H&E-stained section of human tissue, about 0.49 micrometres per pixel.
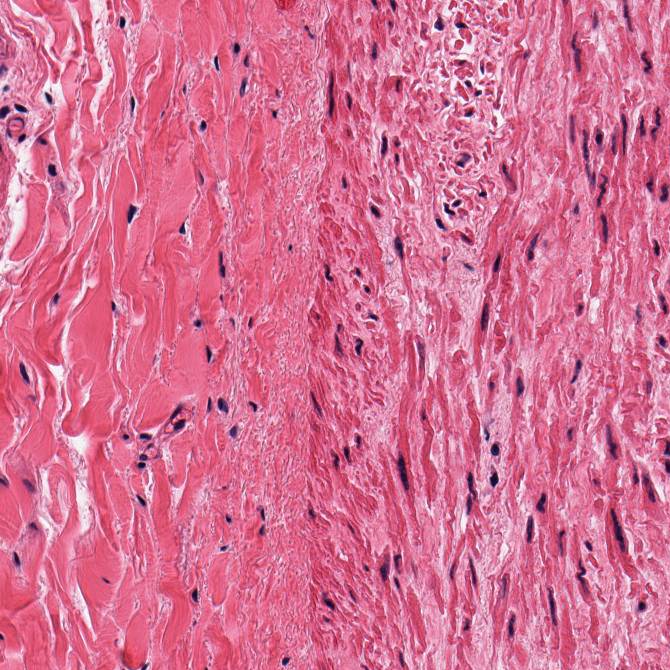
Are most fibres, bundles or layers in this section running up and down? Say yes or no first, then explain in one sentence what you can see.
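Yes. The fibres across the whole field run mainly from top to bottom.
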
